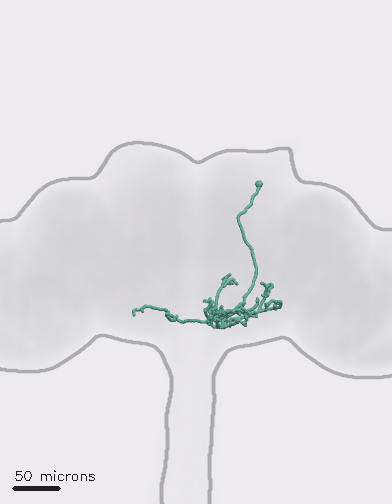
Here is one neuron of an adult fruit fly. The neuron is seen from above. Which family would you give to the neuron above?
hemilineage LALv1_ventral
